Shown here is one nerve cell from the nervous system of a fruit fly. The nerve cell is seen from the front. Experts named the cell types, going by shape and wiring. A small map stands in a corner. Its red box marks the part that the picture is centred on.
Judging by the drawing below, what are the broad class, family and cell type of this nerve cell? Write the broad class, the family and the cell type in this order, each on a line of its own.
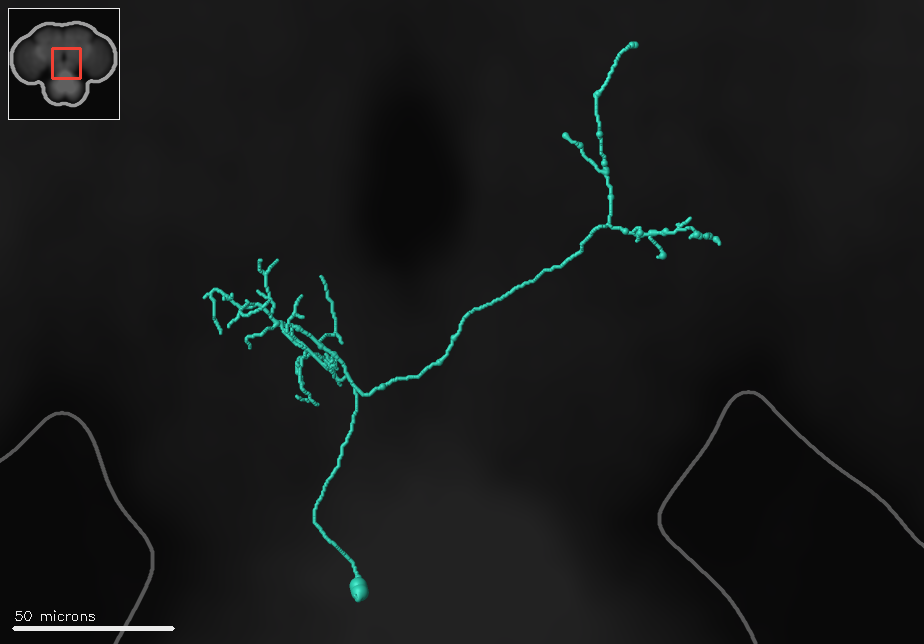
central-brain intrinsic neuron
hemilineage LB3
GNG614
